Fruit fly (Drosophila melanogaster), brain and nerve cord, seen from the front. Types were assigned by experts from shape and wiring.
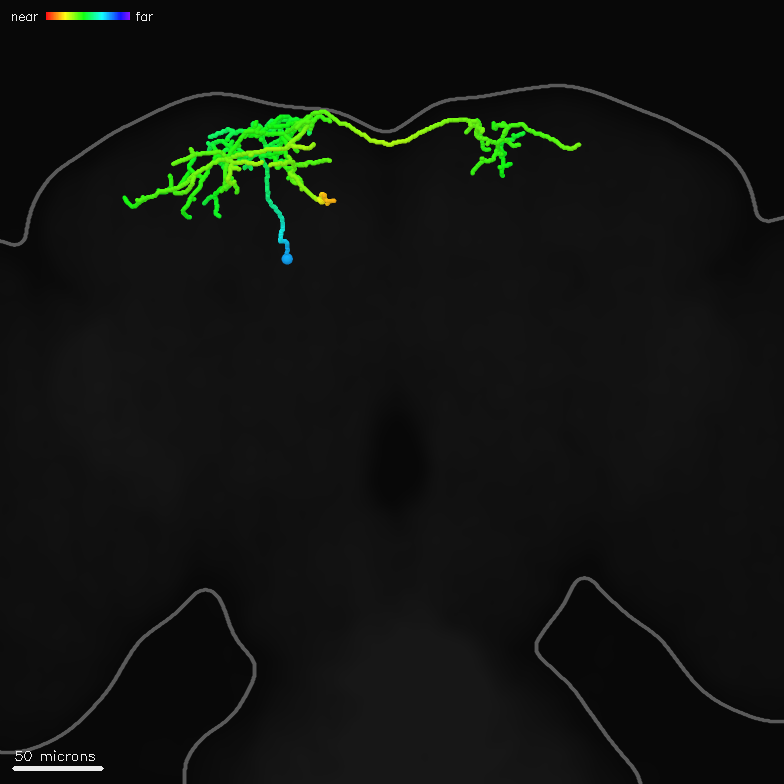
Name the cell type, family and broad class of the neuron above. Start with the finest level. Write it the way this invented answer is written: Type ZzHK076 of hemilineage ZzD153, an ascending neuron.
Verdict: Type SIP076 of hemilineage DM6_dorso_lateral, a central-brain intrinsic neuron.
